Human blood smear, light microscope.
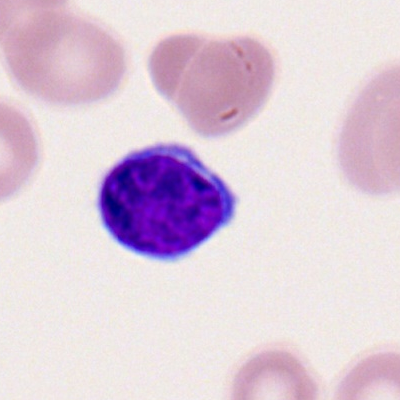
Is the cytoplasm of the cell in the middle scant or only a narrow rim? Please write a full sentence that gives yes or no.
Yes, the cytoplasm of this cell is scant.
